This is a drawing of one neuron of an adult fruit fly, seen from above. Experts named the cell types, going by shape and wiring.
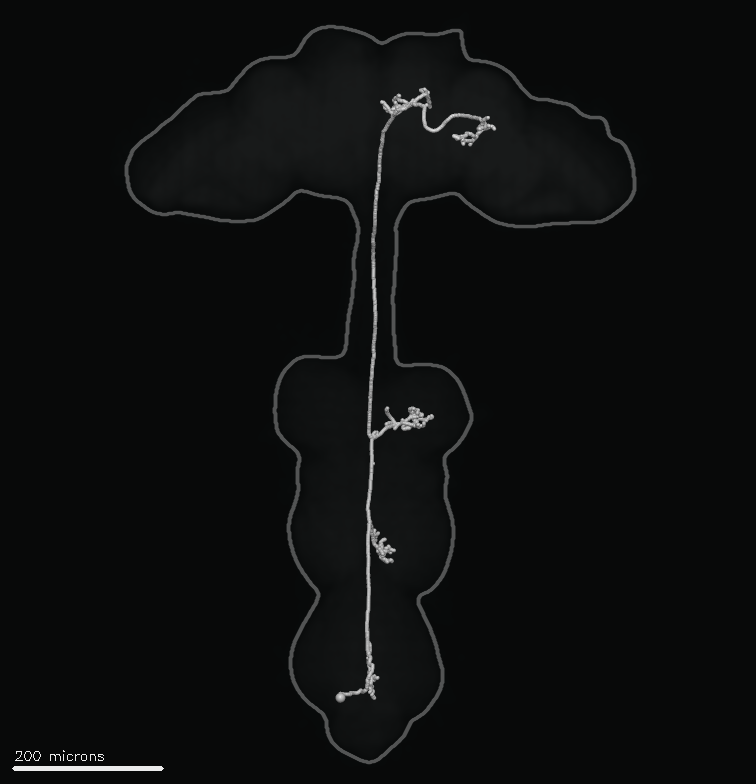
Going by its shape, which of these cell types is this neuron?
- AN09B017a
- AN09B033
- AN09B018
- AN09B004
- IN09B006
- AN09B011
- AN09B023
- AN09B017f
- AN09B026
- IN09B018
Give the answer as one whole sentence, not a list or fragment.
This neuron falls under the cell type AN09B033.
